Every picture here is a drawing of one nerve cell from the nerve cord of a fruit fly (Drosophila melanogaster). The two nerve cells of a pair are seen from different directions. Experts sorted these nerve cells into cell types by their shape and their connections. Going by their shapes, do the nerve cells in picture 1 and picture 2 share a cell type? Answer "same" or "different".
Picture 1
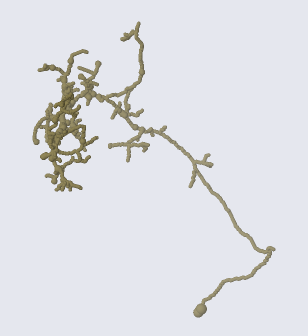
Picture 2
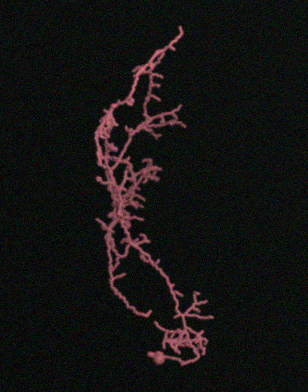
different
